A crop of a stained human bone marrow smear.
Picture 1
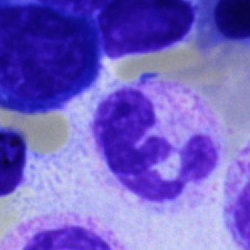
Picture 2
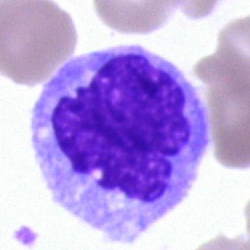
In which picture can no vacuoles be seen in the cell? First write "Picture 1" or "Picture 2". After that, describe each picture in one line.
Picture 1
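What picture 1 shows: No vacuoles are seen in the cytoplasm.
What picture 2 shows: Small pale clear spots are scattered in the cytoplasm, mostly in its lower part.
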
